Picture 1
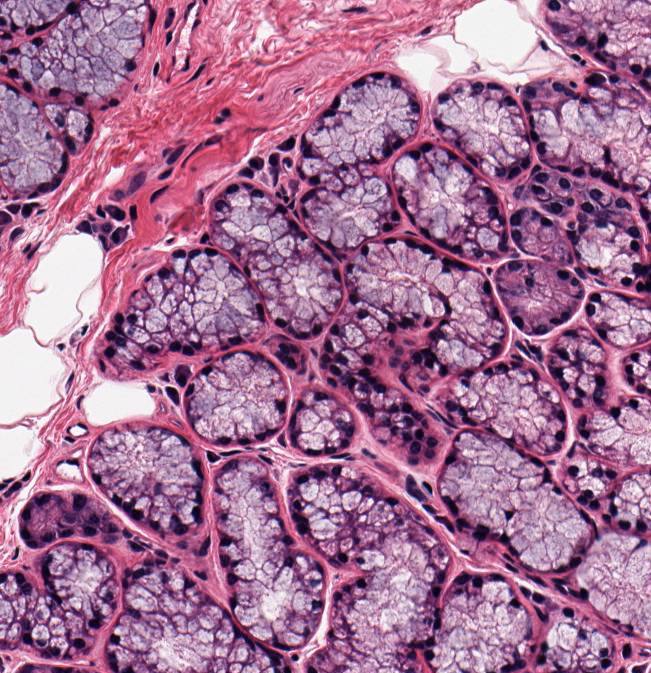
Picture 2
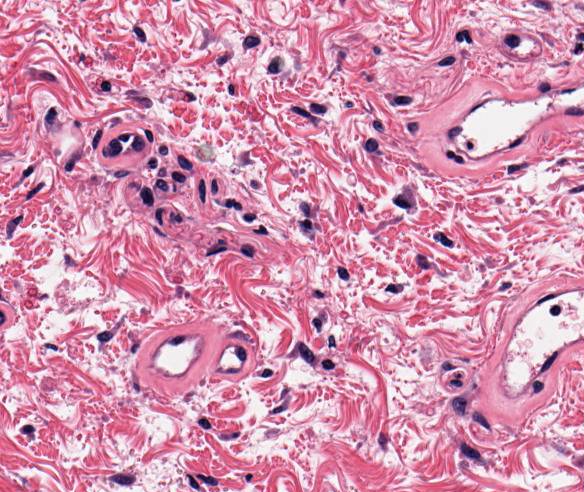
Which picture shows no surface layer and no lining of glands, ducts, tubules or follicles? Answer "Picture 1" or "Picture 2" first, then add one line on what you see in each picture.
Picture 2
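What picture 1 shows: The acinar cells have pale, foamy, greyish-lilac cytoplasm typical of mucous cells.
What picture 2 shows: No epithelium is present anywhere in the field.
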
